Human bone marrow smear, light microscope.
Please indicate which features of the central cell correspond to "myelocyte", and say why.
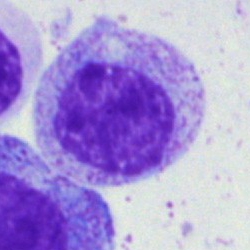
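This cell is a myelocyte, and its chromatin is the feature that best matches the name.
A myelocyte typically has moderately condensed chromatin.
Here the chromatin is dark purple and shows some patchy clumping, which agrees with that degree of condensation. The outline of the cell is round and smooth. A moderate rim of pale bluish cytoplasm surrounds the nucleus, with fine purplish granules scattered through it.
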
